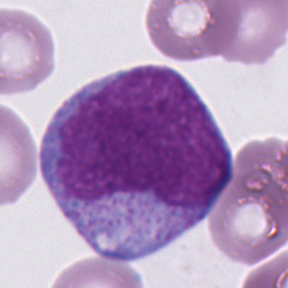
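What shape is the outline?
Angular, I'd say, with several fairly straight sides.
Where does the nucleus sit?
Toward the top, so the widest band of cytoplasm lies below it.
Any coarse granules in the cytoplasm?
None that I can see.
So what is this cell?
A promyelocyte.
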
